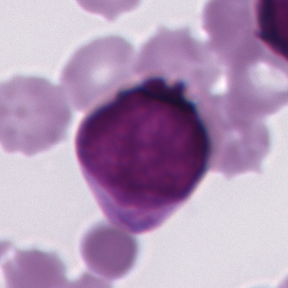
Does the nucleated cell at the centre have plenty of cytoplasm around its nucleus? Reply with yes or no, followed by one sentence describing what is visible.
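No. The nucleus fills most of the cell, leaving little cytoplasm.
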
